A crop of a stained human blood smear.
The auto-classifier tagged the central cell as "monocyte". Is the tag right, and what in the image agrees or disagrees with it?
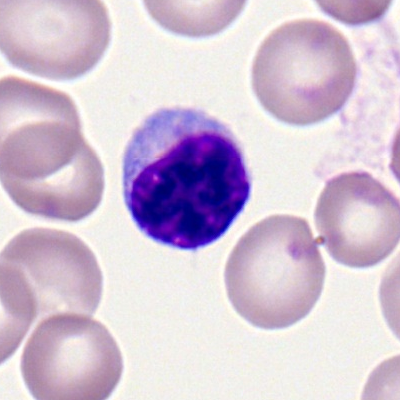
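Let's take this cell one feature at a time. Its outline is smooth and round. The nucleus fills most of the cell. The chromatin is dark and coarsely clumped, and that sides with lymphocyte.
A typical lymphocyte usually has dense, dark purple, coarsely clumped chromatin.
The cytoplasm is pale blue, which goes with lymphocyte too.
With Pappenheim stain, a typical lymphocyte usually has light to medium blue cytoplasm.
No coarse granules appear in the cytoplasm. Red cells lie around the cell without overlapping it. So monocyte is not the right name here: this cell is a lymphocyte.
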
